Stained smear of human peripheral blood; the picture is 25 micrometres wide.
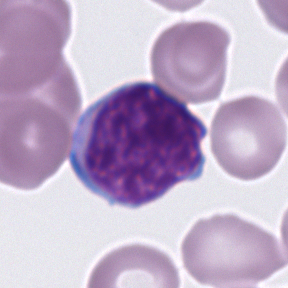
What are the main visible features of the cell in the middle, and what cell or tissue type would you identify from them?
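Looking at the cell in the middle, I see that the cytoplasm forms only a thin rim around the nucleus. That rim is pale blue, and I can find no vacuoles in it. Inside the nucleus, no nucleoli are visible to me. The cell is a typical lymphocyte.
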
